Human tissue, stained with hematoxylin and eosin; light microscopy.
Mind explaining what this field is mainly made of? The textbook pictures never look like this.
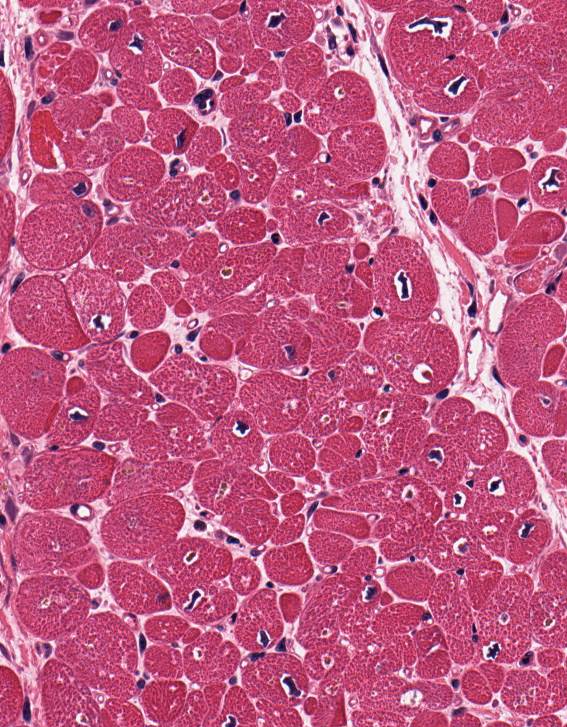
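Myocardium is the main tissue here. Point one: many fibres hold a single nucleus in the centre of the fibre.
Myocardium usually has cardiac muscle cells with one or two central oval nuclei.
Point two: those central nuclei often sit within a pale clear space in the middle of the fibre, and some of these spaces contain small yellow-brown granules. Point three: fibre size varies clearly, small profiles lying beside much larger ones.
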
